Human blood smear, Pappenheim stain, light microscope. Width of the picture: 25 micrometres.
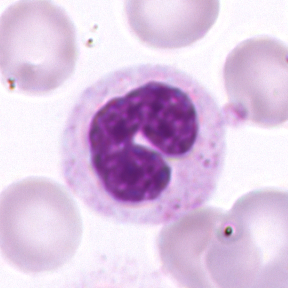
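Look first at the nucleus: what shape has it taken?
A single curved band, bent into a C around a small clear gap that opens toward the right side of the cell.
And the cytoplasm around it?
Pale pinkish-lilac, forming a wide rim all around, with fine pinkish-violet granules scattered through it.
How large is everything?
The cell is about 15 micrometres across, the nucleus about 11 by 9 micrometres.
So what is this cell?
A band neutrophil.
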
